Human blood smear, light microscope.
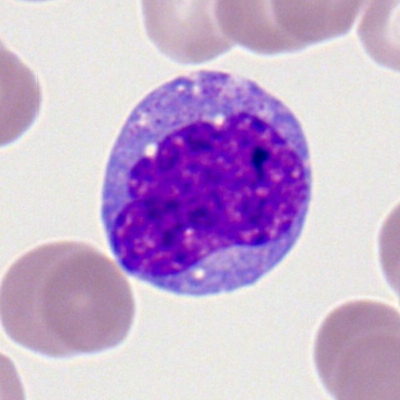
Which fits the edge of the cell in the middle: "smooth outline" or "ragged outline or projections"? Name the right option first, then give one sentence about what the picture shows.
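Smooth outline. The cell outline is round and smooth, without surface projections.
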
